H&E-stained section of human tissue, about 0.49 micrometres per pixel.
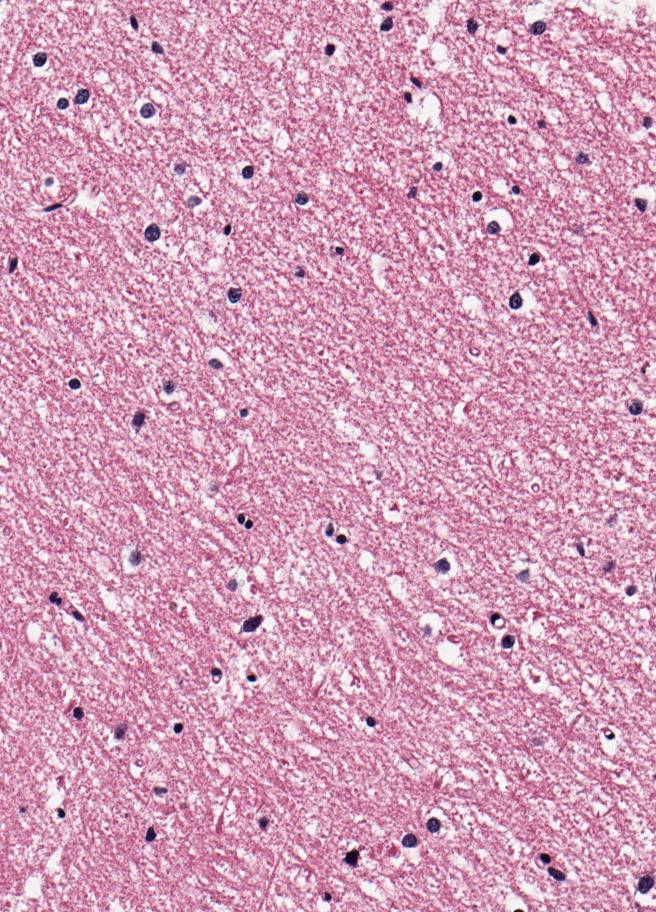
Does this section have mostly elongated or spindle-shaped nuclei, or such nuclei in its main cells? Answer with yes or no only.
No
